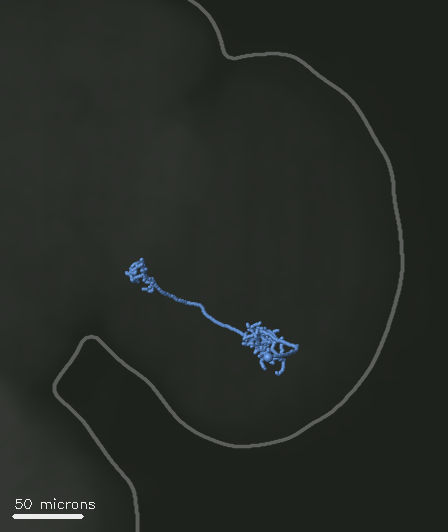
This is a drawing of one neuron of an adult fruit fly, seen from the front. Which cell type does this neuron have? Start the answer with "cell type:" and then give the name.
cell type: Tm38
